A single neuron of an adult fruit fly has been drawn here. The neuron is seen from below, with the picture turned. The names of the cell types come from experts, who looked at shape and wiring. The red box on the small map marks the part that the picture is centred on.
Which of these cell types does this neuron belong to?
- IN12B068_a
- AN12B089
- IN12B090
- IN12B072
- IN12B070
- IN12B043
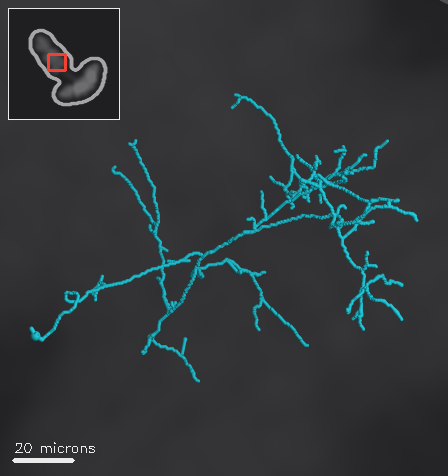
IN12B090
